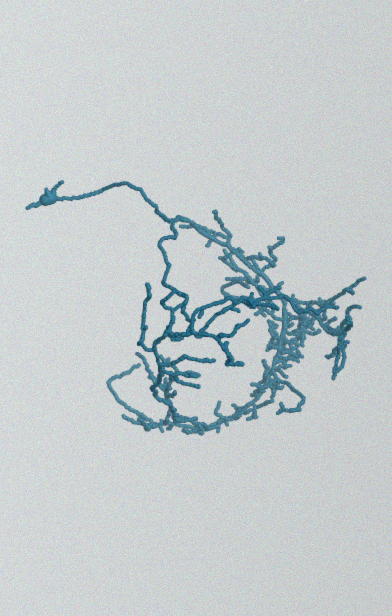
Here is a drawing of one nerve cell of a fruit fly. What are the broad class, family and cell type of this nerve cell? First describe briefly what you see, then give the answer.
The picture shows dozens of branch ends. As drawn here it is wider than it is tall. It is a nerve-cord intrinsic neuron. The family is hemilineage 03A. The cell type is IN03A024.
